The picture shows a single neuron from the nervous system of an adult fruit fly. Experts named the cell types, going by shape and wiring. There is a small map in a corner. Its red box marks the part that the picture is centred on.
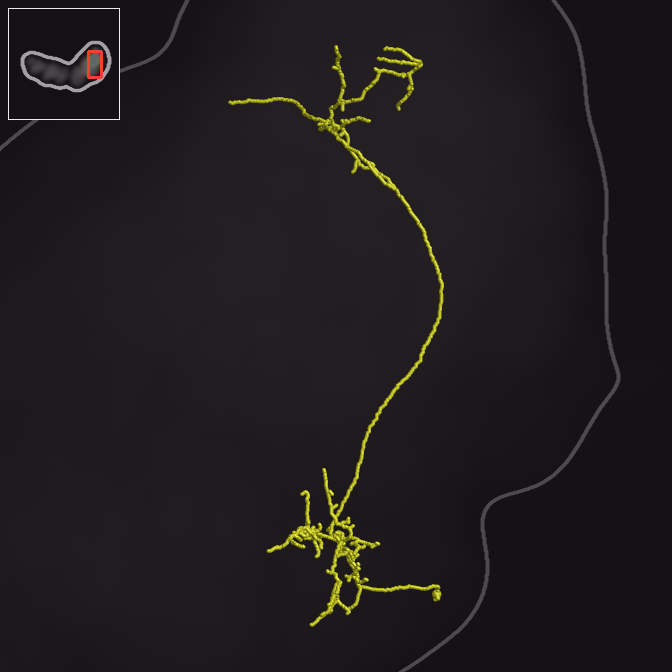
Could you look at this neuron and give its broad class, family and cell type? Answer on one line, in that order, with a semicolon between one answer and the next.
central-brain intrinsic neuron; hemilineage FLAa2; SMP737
